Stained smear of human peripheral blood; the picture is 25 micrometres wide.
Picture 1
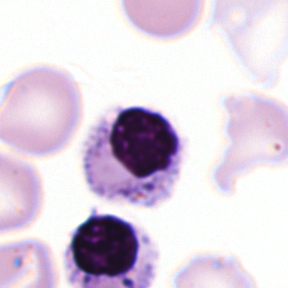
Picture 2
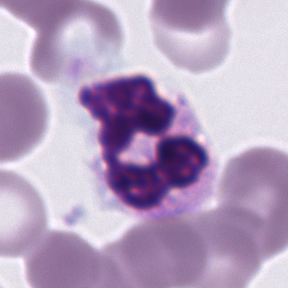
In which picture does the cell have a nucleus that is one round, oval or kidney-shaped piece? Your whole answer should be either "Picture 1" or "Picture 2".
Picture 1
